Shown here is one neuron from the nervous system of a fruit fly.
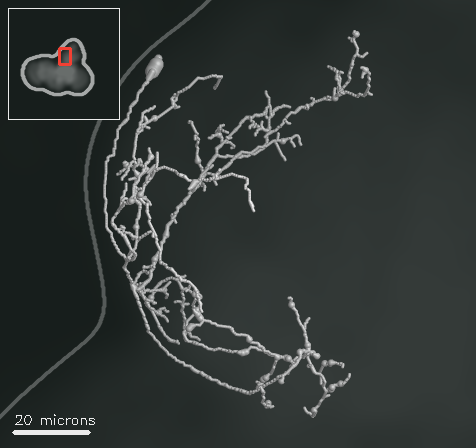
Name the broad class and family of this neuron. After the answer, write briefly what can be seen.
Its broad class is nerve-cord intrinsic neuron. Its family is hemilineage 09A. By the scale bar it is about 100 microns tall in this view. Dozens of branch ends can be seen.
